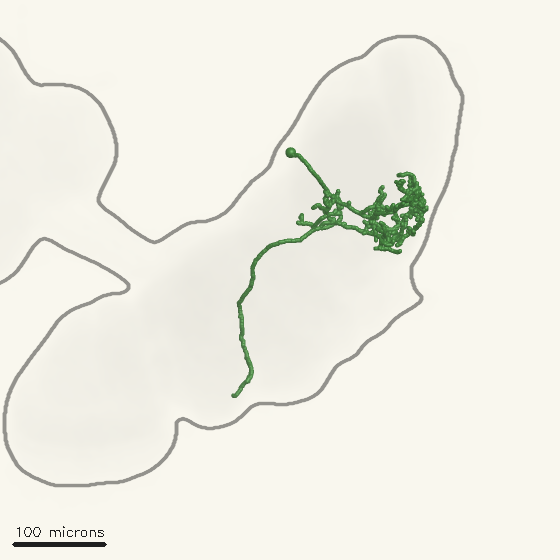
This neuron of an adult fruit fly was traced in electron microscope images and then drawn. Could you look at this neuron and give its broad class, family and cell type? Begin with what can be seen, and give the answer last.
Its cell body lies at the top of the picture. From top to bottom in the picture it spans about 250 microns. Its broad class is central-brain intrinsic neuron. Its family is hemilineage DL1_ventral. It is of cell type CB1534.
